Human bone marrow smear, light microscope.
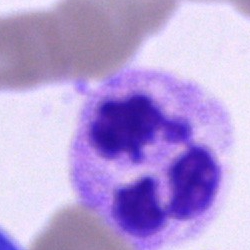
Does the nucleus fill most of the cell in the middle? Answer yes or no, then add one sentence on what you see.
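No. The cytoplasm is plentiful and pale pinkish lilac.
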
